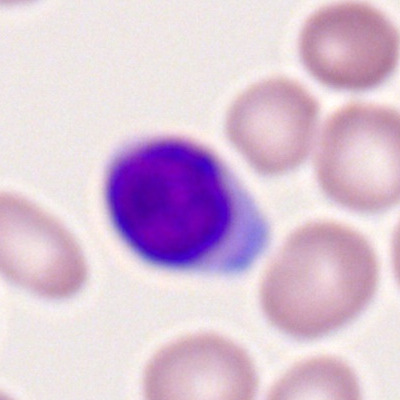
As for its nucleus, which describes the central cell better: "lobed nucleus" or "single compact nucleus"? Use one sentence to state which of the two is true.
Its nucleus forms a single compact mass of round, oval or kidney shape.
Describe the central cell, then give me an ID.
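Look first at the nucleus: it fills most of the cell, and its dense chromatin stains dark purple. The cytoplasm is scant and pale blue, and most of what you can see lies to the lower right of the nucleus. This cell is a lymphocyte.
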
